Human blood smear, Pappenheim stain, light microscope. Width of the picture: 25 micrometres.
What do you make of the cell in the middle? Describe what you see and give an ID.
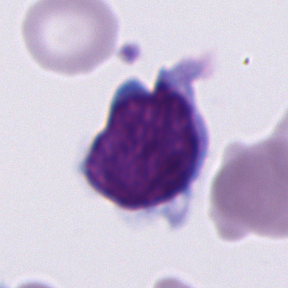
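Nucleus first: irregular outline, notched at the top edge. Cytoplasm next: a thin rim, mainly along the right side of the nucleus, with no granules visible. Finally, a pale, ragged cytoplasmic projection extends from the upper right. It is a typical lymphocyte.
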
